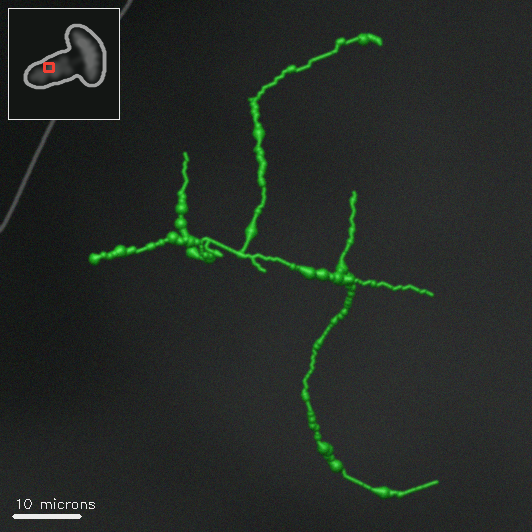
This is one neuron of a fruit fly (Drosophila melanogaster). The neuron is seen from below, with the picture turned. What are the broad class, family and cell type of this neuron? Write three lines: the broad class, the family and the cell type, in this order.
sensory neuron entering the nerve cord
class mechanosensory proprioceptive
SNpp51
